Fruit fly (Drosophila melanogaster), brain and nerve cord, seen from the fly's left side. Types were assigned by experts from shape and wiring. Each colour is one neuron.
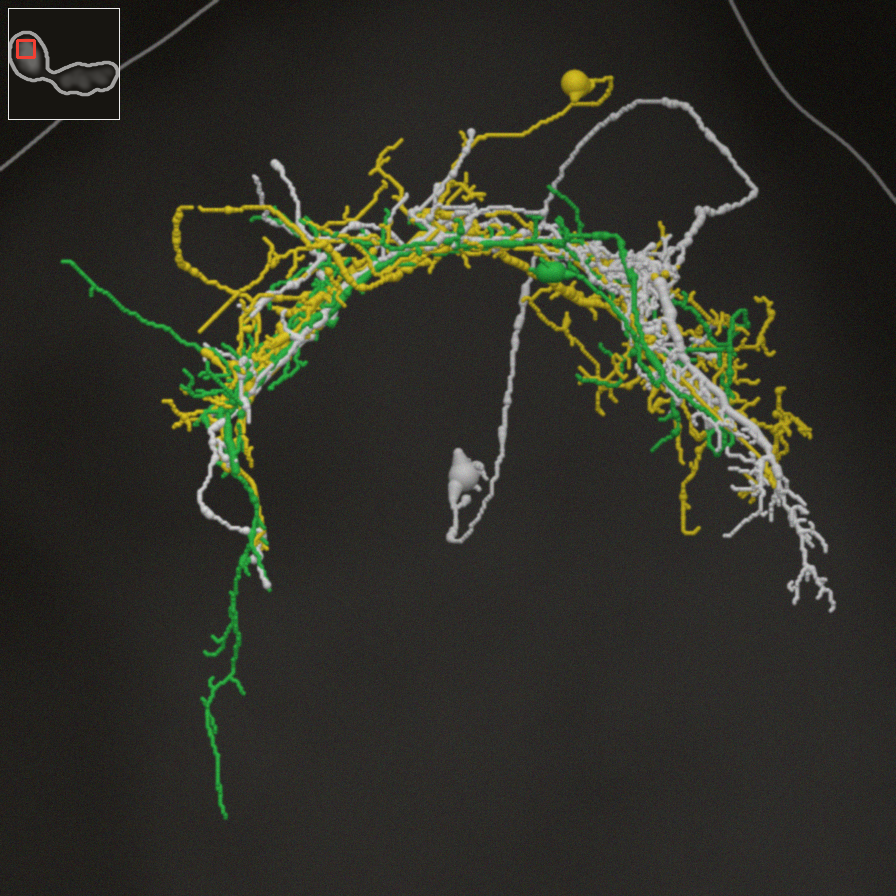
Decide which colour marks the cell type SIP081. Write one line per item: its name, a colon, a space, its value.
colour: green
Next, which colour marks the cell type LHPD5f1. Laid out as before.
colour: yellow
